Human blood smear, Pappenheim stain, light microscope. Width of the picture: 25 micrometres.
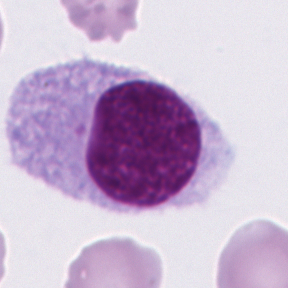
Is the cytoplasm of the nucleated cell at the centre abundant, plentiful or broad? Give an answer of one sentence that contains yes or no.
Yes, in this cell the cytoplasm is broad.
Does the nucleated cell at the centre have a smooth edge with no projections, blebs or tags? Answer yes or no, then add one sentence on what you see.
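No. The cytoplasmic edge is finely frayed along the top of the cell.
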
